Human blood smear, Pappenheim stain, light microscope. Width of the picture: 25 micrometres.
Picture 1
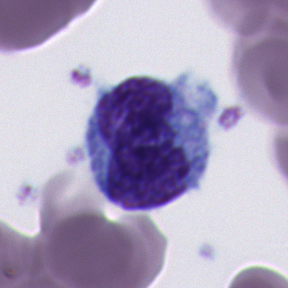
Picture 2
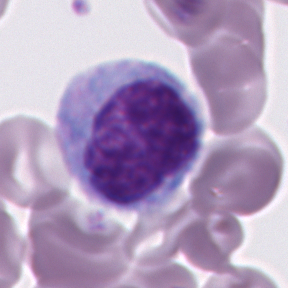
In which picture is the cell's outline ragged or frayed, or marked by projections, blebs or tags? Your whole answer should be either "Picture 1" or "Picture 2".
Picture 1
